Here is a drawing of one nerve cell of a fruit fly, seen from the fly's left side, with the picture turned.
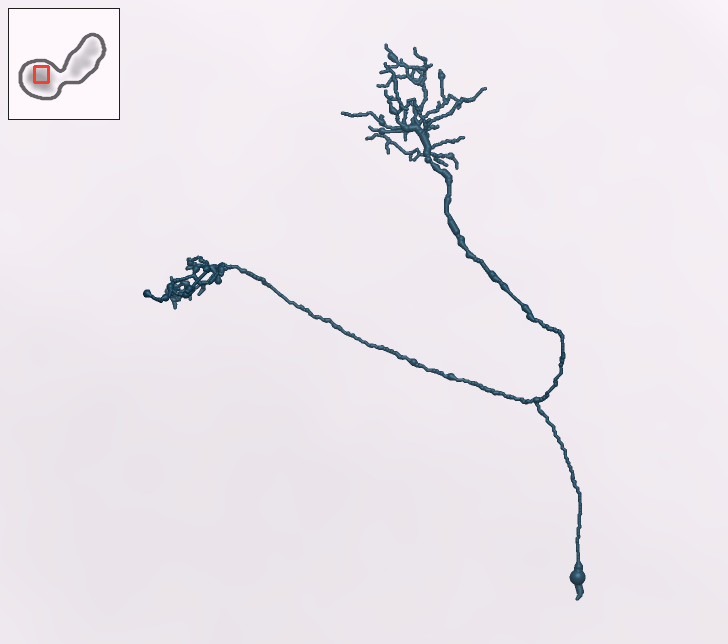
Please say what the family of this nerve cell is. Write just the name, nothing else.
hemilineage VPNv2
